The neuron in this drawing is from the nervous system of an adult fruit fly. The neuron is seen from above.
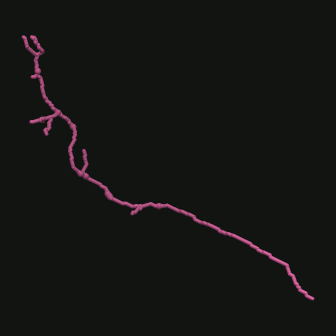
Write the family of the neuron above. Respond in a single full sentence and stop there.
This neuron has been assigned the family class mechanosensory tactile.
